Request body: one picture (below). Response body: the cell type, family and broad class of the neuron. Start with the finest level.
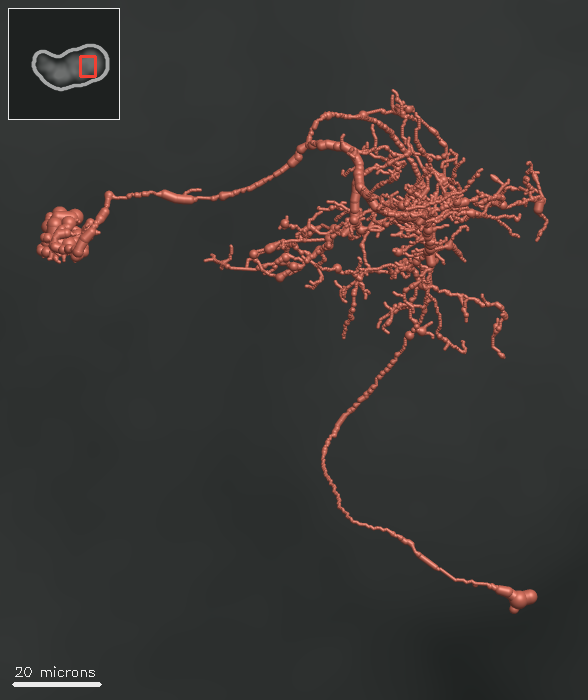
LCNOp; hemilineage LALv1_dorsal; central-brain intrinsic neuron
